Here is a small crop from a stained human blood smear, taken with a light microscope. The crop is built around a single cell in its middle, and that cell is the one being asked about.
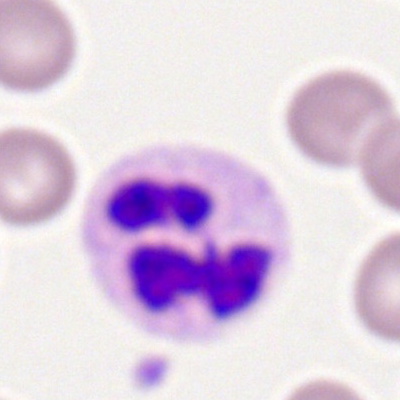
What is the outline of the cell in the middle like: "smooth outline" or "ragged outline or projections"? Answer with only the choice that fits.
Smooth outline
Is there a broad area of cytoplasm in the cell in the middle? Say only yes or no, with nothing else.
Yes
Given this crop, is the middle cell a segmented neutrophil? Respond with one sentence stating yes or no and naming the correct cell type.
Yes, the cell in the centre is a segmented neutrophil.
